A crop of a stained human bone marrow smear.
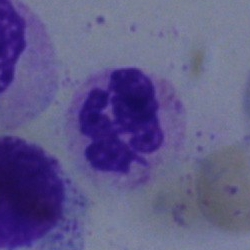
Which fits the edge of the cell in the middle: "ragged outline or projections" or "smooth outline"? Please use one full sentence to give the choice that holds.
The border of this cell is smooth and even.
